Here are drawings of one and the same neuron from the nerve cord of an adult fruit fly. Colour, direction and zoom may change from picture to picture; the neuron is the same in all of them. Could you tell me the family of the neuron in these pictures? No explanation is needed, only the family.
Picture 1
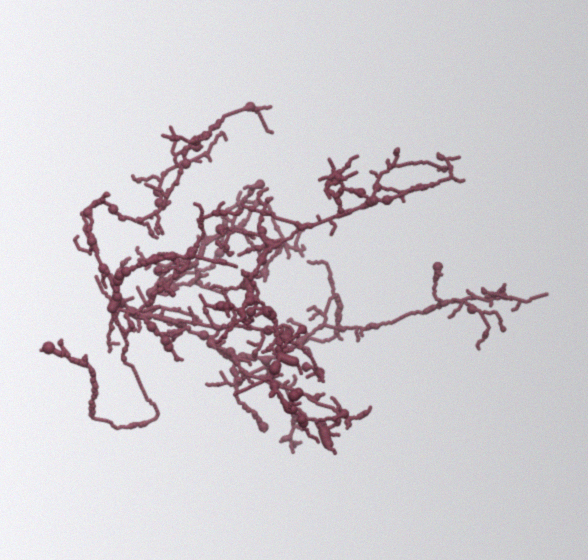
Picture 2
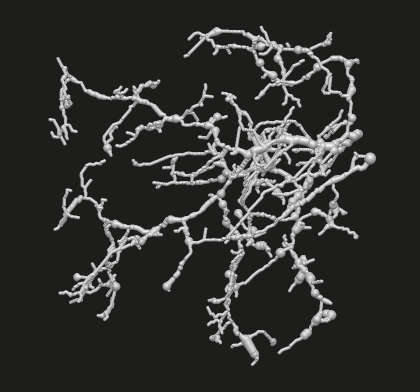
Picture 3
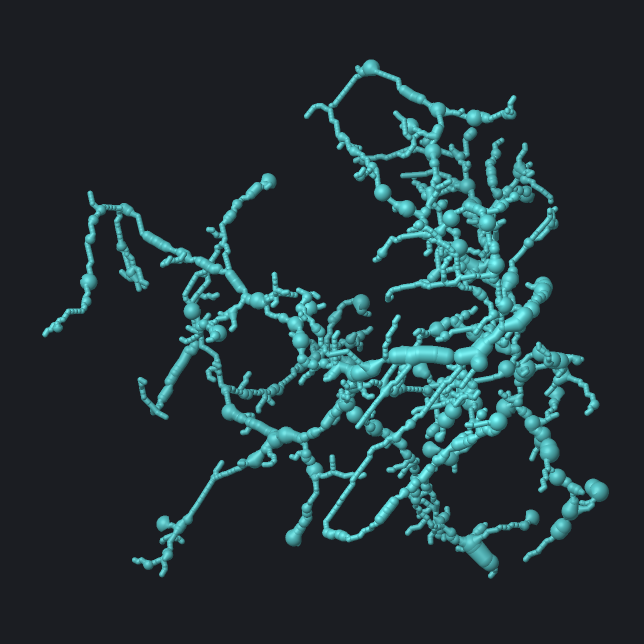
hemilineage 13A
